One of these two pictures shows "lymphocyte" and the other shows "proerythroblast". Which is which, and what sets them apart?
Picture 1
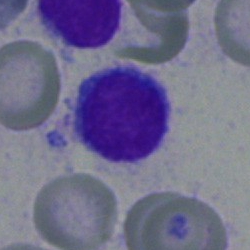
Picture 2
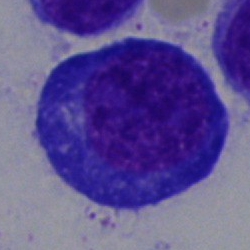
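Let me sort these out: picture 1 holds the lymphocyte, and picture 2 the proerythroblast. Both are round, though the proerythroblast leans slightly oval, and its edge is smooth where the lymphocyte's is a little ruffled. In the lymphocyte the nucleus takes up nearly the whole cell, so almost no rim of cytoplasm shows. The proerythroblast, by contrast, has deep blue cytoplasm whose rim is widest on the left and lower sides of the nucleus, with a paler zone just to the left of the nucleus. The chromatin differs as well: dense and dark purple throughout in the lymphocyte, but finely stippled rather than clumped into coarse blocks in the proerythroblast. No granules or vacuoles show in the lymphocyte.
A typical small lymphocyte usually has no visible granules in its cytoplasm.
Just below the proerythroblast, a few small purple specks lie in the background.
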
